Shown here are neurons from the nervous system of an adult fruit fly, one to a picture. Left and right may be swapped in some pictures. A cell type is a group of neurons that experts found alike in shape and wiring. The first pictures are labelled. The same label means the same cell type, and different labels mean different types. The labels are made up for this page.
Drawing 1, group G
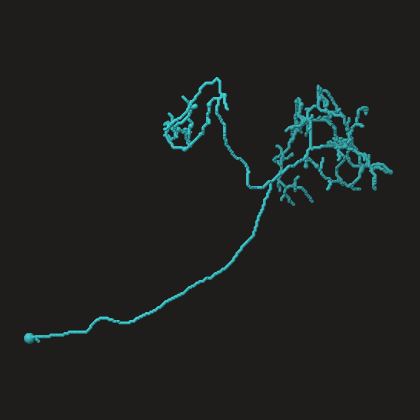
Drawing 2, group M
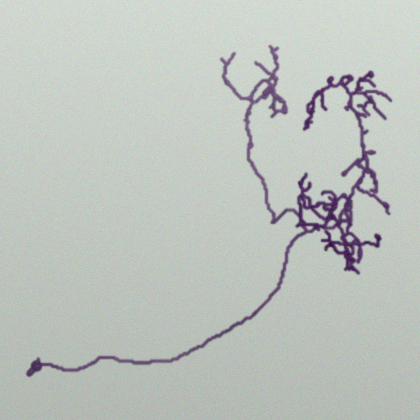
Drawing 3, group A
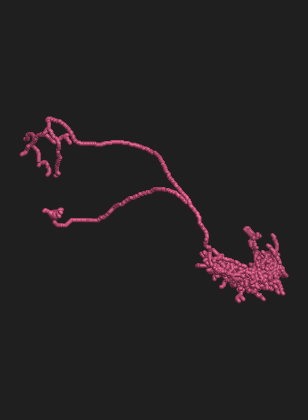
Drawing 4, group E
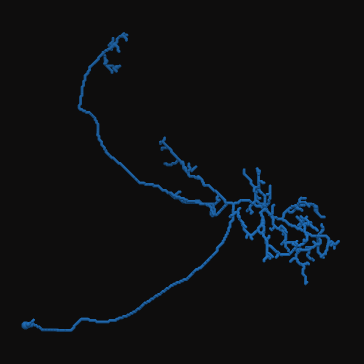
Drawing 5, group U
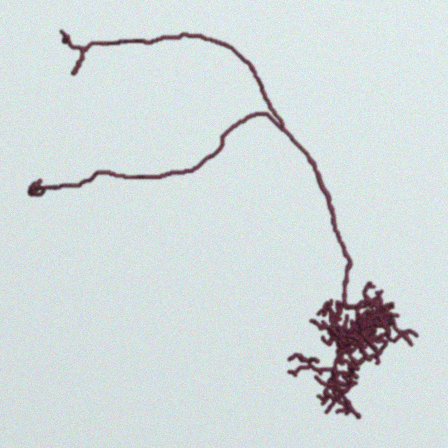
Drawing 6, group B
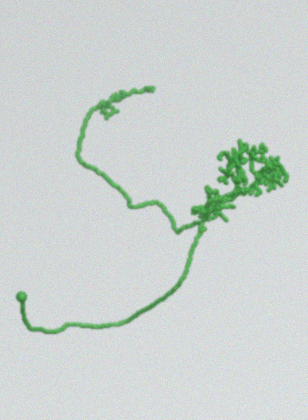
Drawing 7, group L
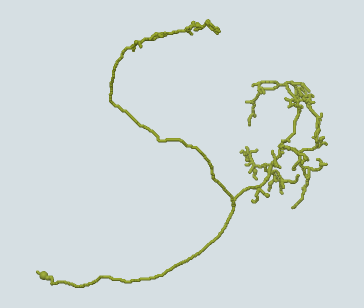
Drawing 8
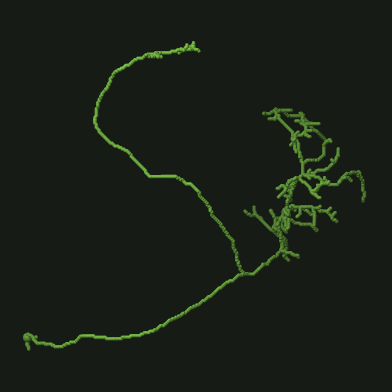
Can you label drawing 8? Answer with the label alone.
group L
